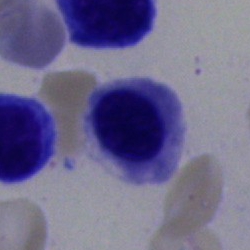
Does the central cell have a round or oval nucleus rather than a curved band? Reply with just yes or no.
Yes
